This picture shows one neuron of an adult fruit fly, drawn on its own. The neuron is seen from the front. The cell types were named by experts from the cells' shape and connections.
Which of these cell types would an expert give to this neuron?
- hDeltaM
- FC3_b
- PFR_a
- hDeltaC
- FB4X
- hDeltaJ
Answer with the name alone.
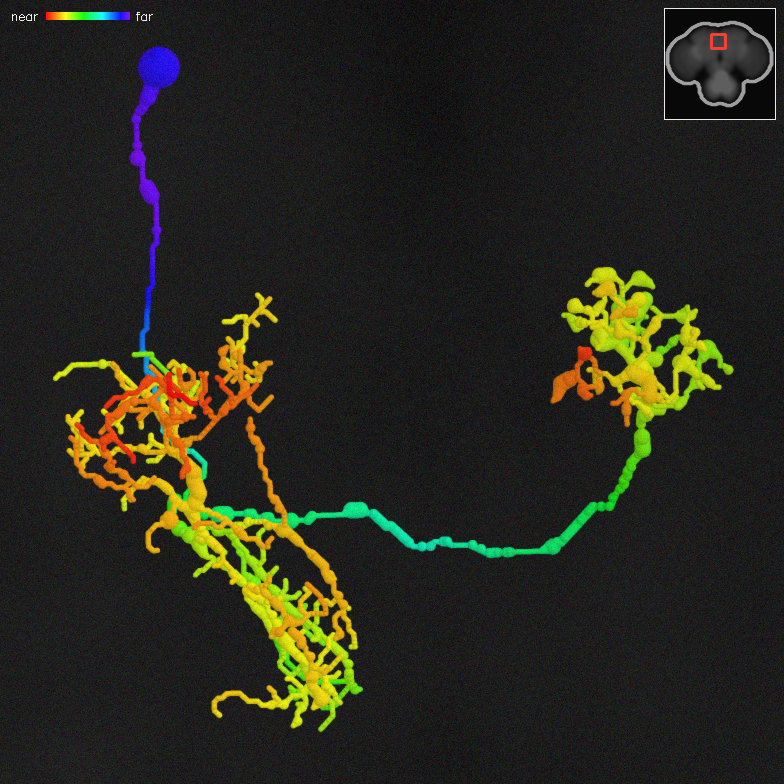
hDeltaC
